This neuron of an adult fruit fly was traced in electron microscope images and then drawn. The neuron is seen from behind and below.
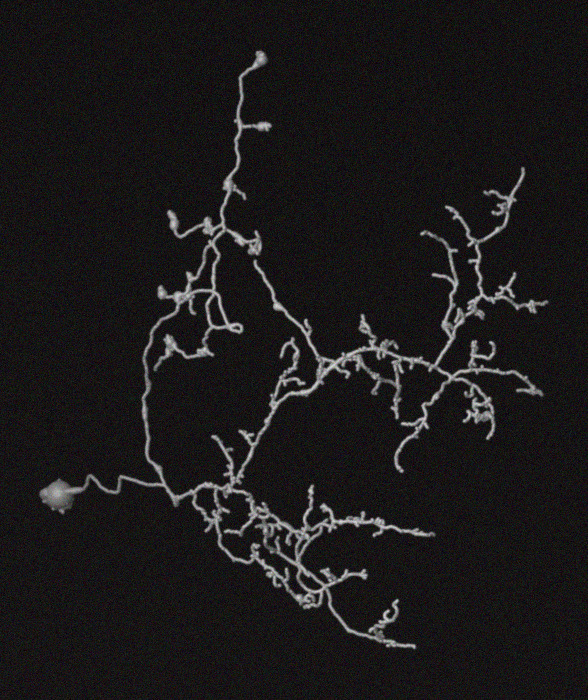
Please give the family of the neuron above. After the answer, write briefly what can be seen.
The family is LPi. Its broad class is optic-lobe intrinsic neuron. The cell body is at the lower left of the picture. Dozens of branch ends can be seen.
